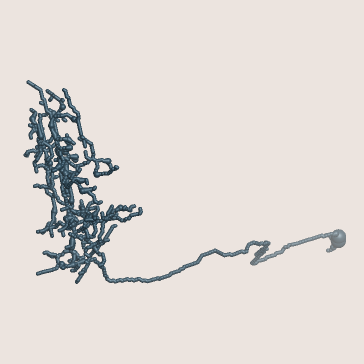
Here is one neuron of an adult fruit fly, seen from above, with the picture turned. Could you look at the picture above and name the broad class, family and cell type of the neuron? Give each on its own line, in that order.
optic-lobe intrinsic neuron
Li
Li14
